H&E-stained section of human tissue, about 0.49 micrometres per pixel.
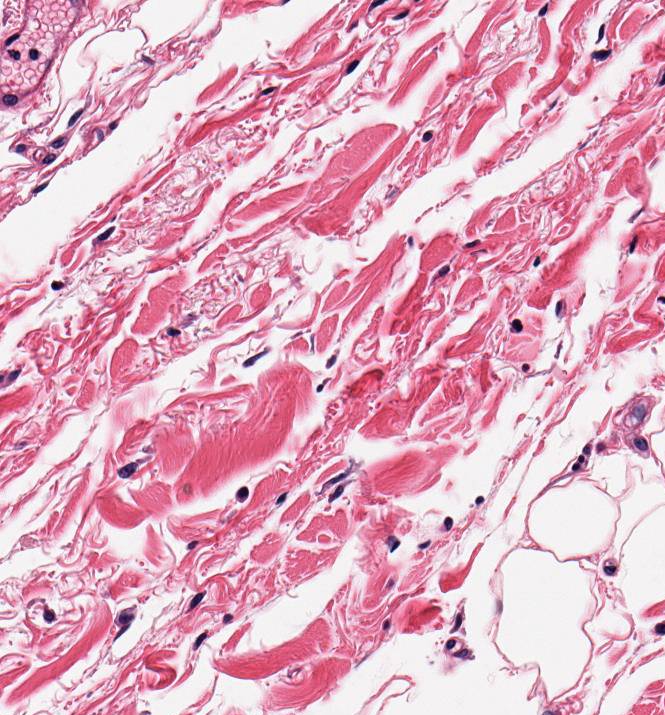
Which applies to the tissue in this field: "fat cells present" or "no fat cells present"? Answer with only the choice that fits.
Fat cells present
